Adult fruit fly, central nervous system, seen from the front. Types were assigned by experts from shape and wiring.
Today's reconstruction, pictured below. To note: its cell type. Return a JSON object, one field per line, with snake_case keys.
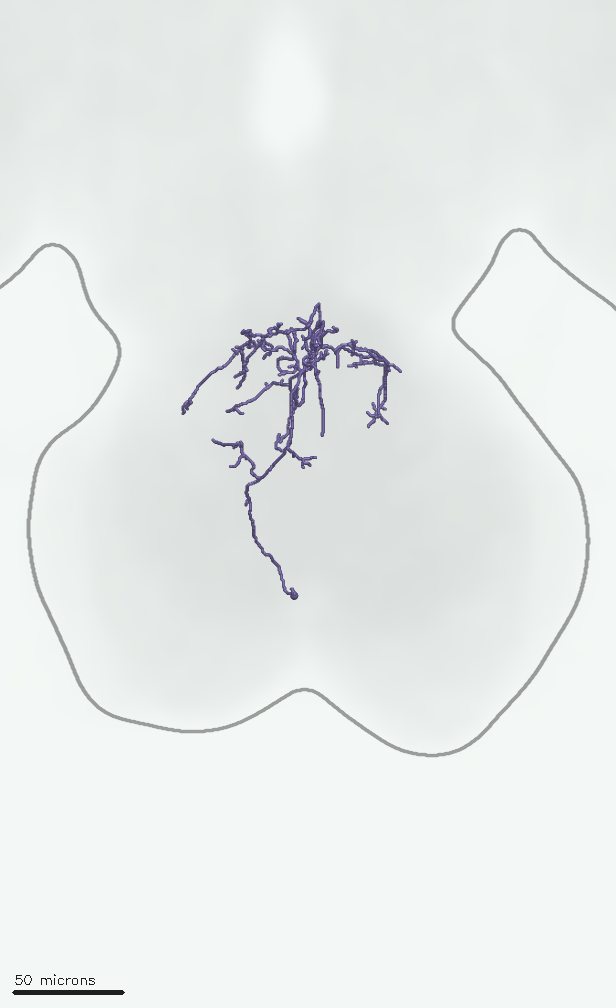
{
 "cell_type": "IN12A063_a"
}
